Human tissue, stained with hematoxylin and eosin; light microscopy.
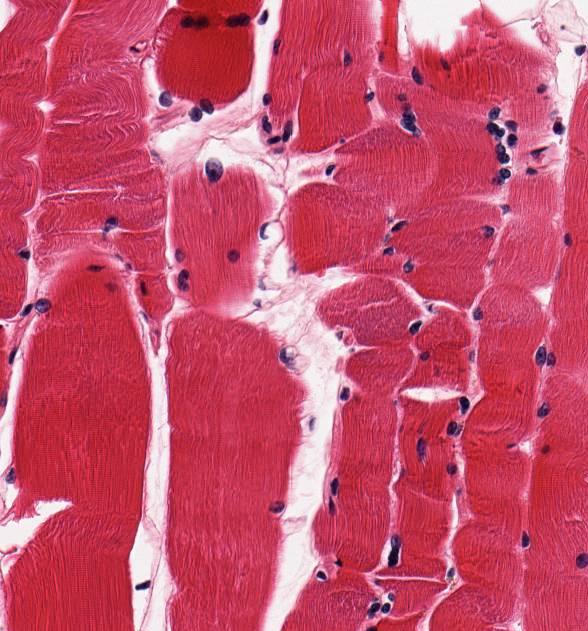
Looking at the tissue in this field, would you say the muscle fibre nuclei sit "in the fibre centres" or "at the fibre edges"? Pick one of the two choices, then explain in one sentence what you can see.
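At the fibre edges. The fibre nuclei are small, dark and lie at the edges of the fibres.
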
